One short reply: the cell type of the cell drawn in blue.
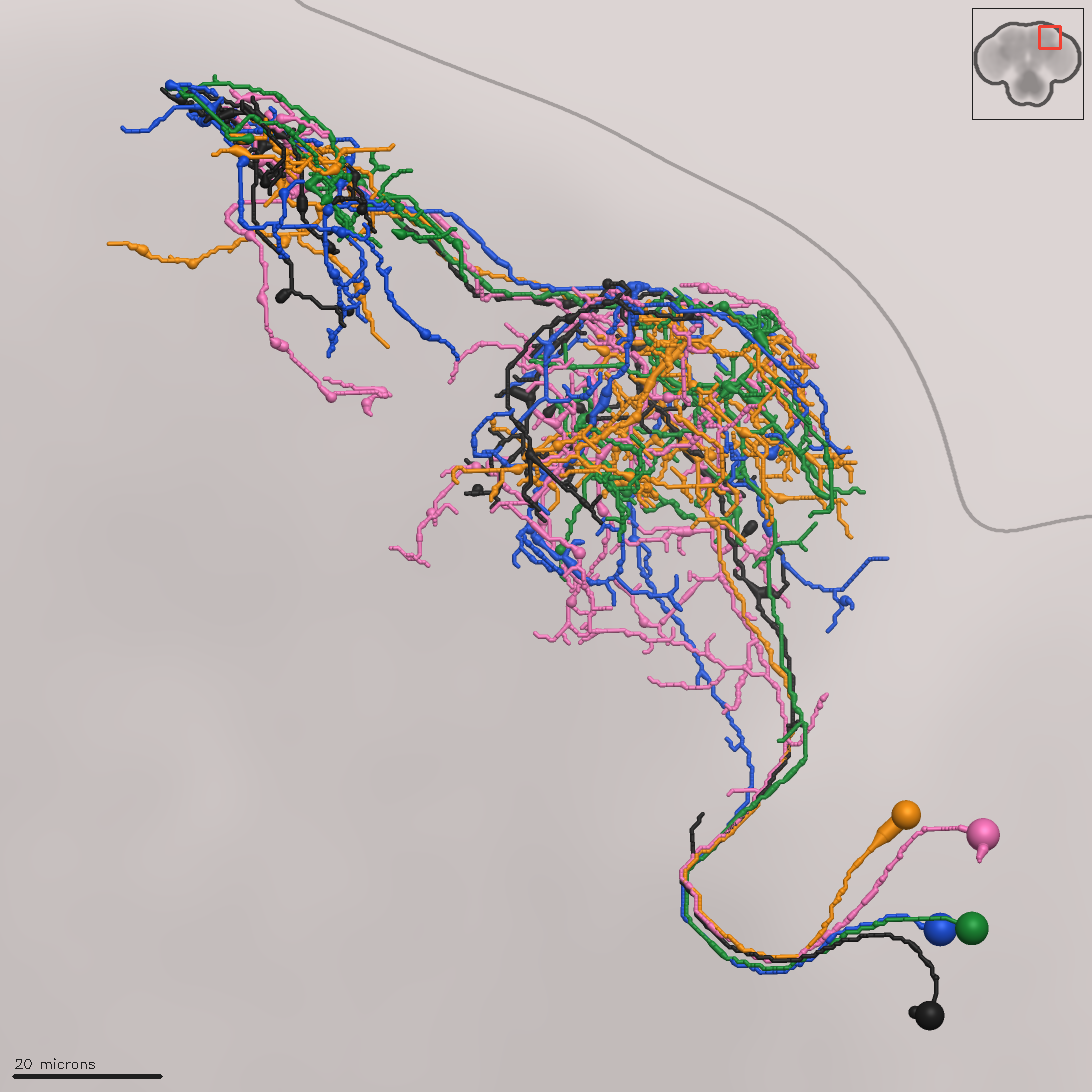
CB2895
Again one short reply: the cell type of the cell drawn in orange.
LHAV3b6_b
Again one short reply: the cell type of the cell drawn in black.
LHAV3b8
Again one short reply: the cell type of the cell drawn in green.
CB2927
